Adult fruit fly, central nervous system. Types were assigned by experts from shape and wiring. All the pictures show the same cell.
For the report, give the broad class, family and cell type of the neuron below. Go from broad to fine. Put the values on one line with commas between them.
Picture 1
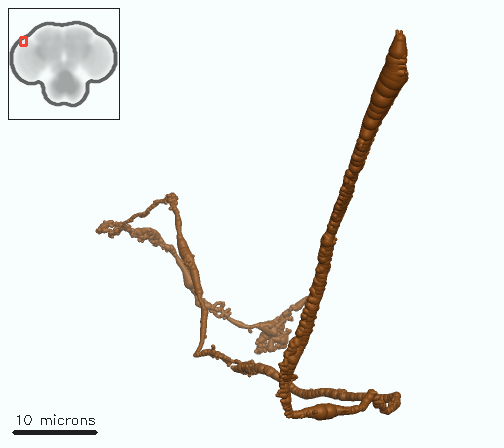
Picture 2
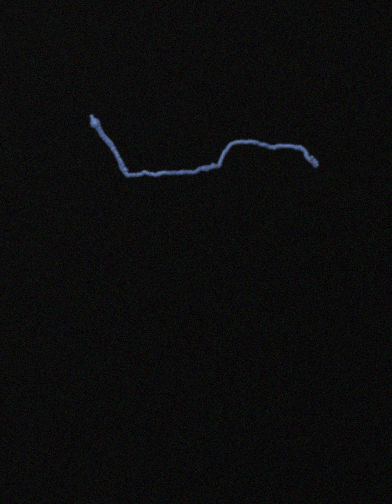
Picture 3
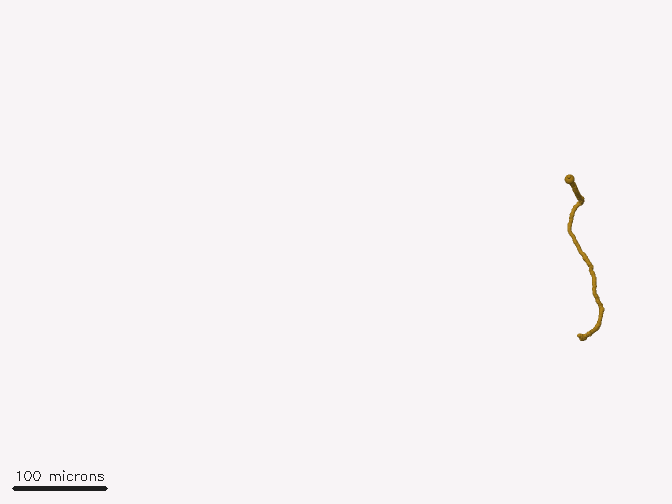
photoreceptor or other optic-lobe sensory neuron, class visual, R7d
